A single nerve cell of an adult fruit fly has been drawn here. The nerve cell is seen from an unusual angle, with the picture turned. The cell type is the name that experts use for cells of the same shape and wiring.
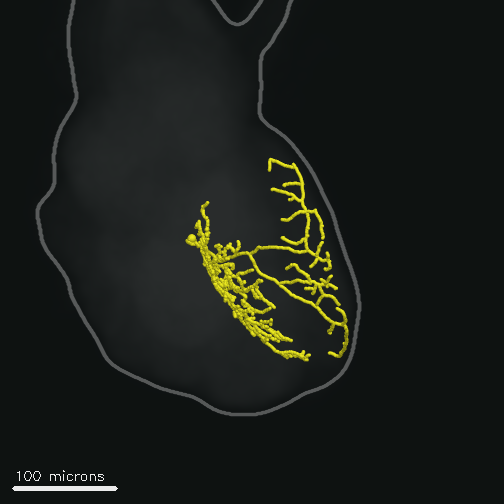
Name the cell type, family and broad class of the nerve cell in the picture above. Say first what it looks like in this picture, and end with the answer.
Its cell body lies in the middle of the picture. From top to bottom in the picture it spans about 200 microns. It is of cell type Cm25. Its family is Cm. Its broad class is optic-lobe intrinsic neuron.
